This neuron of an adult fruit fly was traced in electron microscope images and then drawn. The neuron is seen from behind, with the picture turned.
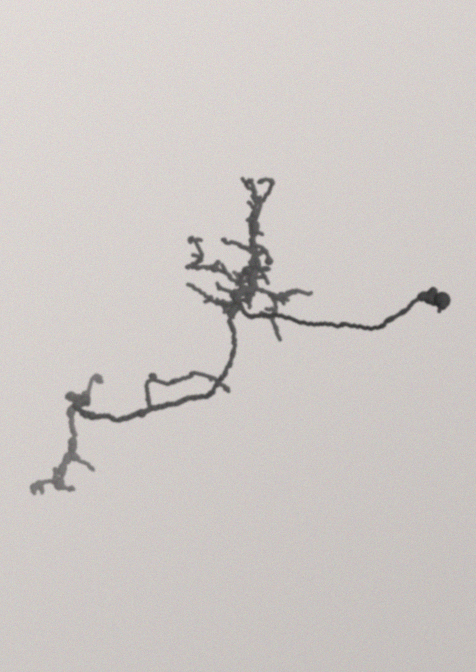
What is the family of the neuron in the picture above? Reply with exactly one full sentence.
The neuron is filed under family hemilineage 07B.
